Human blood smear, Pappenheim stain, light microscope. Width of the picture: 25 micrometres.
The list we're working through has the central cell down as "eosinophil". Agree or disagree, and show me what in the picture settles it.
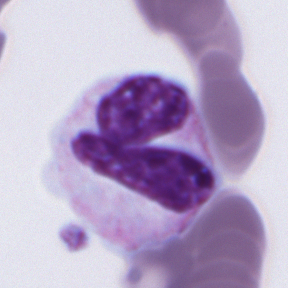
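The cell has a roughly round outline, with red cells lying against its right side. Its chromatin is dark purple and coarsely clumped, and no nucleoli can be seen. The cytoplasm is pale pink, with fine pinkish granules scattered through it.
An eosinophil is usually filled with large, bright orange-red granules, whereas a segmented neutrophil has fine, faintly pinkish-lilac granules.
The fine pinkish granules here therefore speak for segmented neutrophil and against eosinophil.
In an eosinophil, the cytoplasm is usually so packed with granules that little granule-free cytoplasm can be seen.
Here the granules lie scattered through pale pink cytoplasm, which also argues against eosinophil.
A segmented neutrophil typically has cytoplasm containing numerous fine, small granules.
The name eosinophil does not fit; this cell is a segmented neutrophil.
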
